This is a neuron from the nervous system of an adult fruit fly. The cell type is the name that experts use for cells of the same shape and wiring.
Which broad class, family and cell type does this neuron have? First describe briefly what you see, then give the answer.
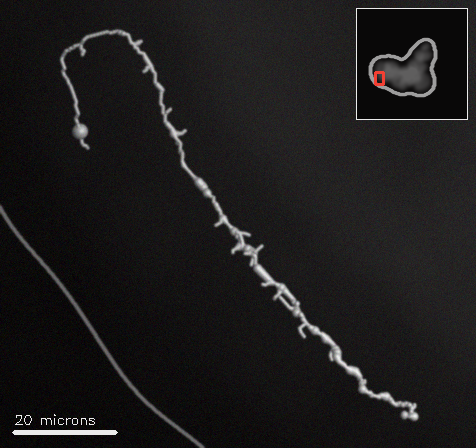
From top to bottom in the picture it spans about 75 microns. In this view it is about as wide as it is tall. It is an optic-lobe intrinsic neuron. The family is Dm. Its cell type is Dm3c.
